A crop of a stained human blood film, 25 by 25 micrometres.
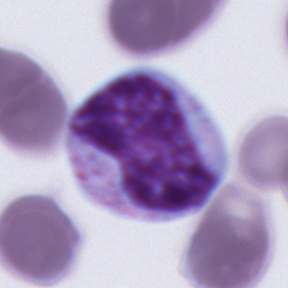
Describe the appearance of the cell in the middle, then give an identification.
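Start with the size: the cell is about 14 micrometres across. Its nucleus, which fills about 70% of the cell's area, is a single unlobed mass with a broad indentation on its lower-left side. The chromatin in it is dark purple and coarsely clumped. Fine pinkish-red granules lie scattered through the cytoplasm. This is a band neutrophil.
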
